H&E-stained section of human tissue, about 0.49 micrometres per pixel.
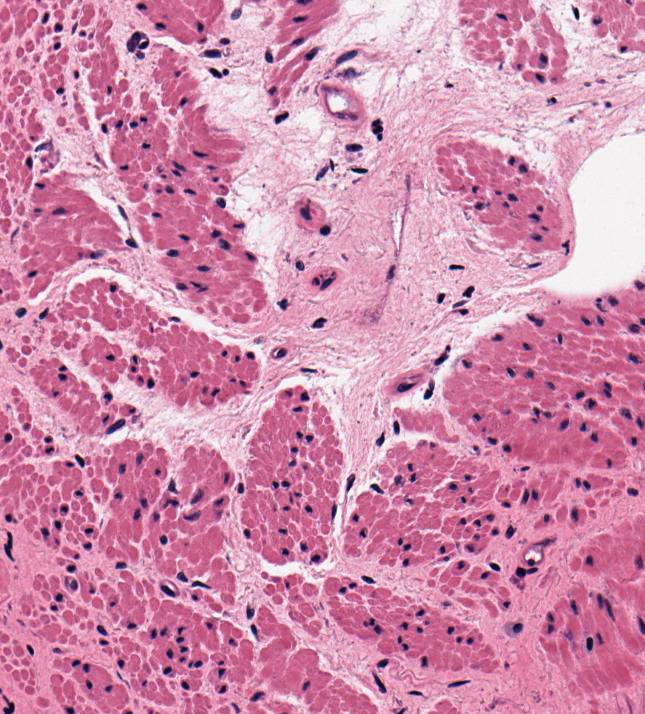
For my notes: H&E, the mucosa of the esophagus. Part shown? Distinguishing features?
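The part shown is smooth muscle, in separate rounded bundles divided by connective tissue septa across most of the field. Most bundles are cut across into small rounded pink profiles with dark central nuclei.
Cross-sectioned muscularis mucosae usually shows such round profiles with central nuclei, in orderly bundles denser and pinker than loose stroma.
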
